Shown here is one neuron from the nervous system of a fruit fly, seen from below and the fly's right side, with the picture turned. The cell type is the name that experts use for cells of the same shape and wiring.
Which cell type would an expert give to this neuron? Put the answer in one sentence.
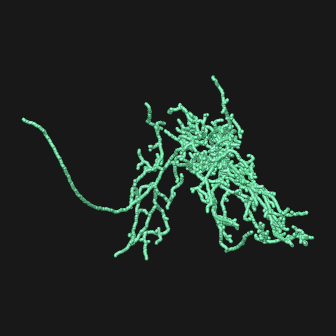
The cell type is CL251.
